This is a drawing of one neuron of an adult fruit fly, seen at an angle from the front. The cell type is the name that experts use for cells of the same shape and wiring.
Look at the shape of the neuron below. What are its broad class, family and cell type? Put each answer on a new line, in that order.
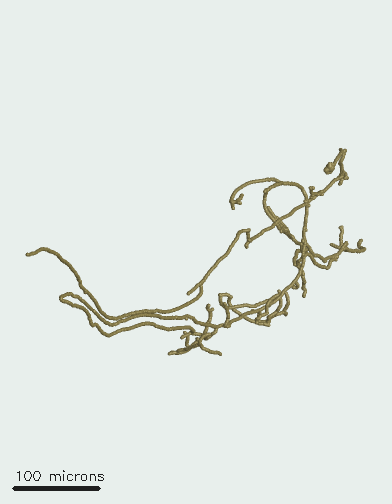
ascending neuron
hemilineage 09A
AN09A005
